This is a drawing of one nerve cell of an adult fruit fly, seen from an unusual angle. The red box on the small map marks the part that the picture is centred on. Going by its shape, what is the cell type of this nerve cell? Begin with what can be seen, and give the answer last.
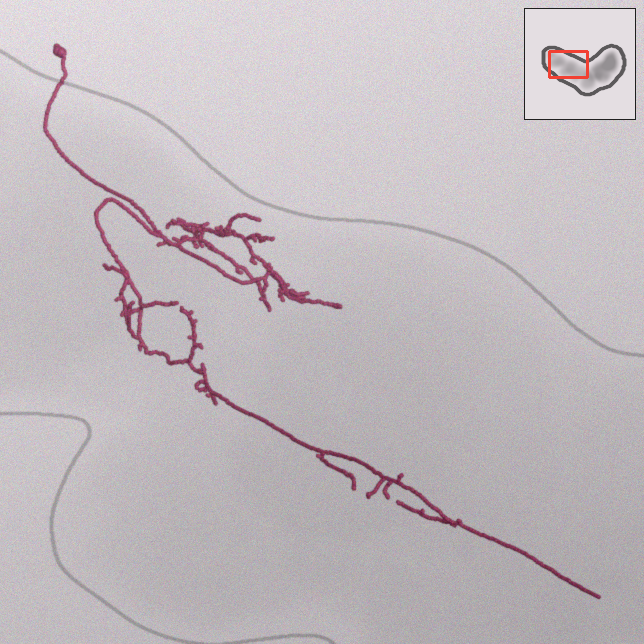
Dozens of branch ends can be seen. As drawn here it is about as wide as it is tall. This is a nerve-cord intrinsic neuron. It is of cell type IN06A099.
